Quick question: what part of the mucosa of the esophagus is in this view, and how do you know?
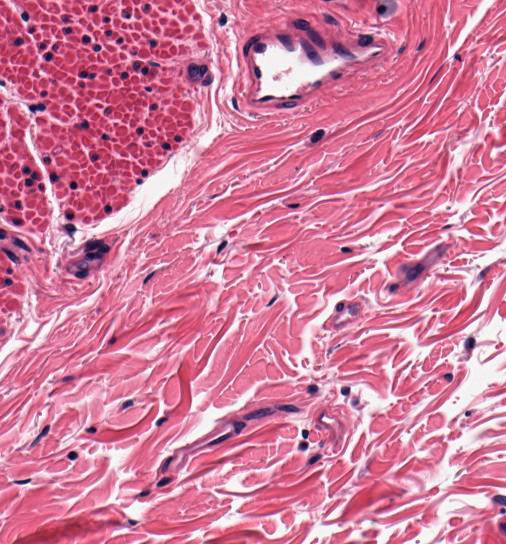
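This is loose connective tissue. First, the nuclei: sparse, dark and mostly slender.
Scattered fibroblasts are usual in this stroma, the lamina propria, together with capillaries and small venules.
Second, a small vessel lies near the top centre, its lumen empty. Third, narrow white clefts separate many of the collagen bundles, and fourth, no fat cells appear anywhere in the field.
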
